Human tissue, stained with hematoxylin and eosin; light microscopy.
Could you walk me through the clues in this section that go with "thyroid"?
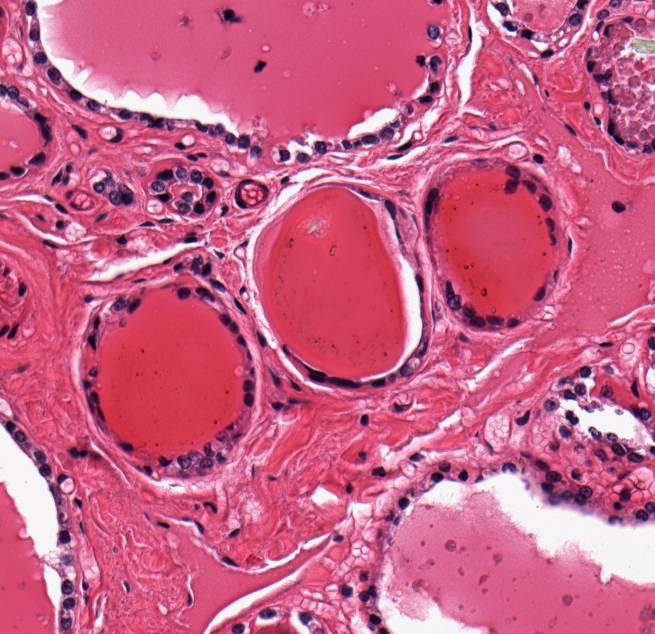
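With thyroid in mind, I see closed round to oval follicles of differing sizes, three mid-sized ones side by side across the centre.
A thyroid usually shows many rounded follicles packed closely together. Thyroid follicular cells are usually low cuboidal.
Each follicle here has a single layer of flattened to low cuboidal cells, so the low cuboidal ones fit and the flattened ones less so.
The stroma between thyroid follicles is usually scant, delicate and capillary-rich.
Here it is pink fibrous connective tissue with scattered spindle-shaped nuclei.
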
